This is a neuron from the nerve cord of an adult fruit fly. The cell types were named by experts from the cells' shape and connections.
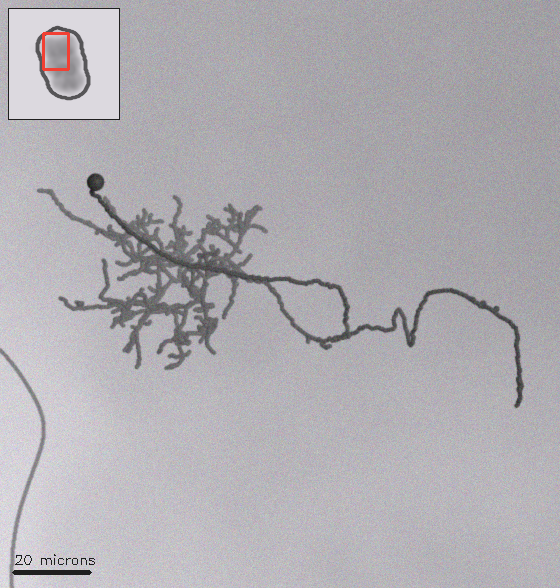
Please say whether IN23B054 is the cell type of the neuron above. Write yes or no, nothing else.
yes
